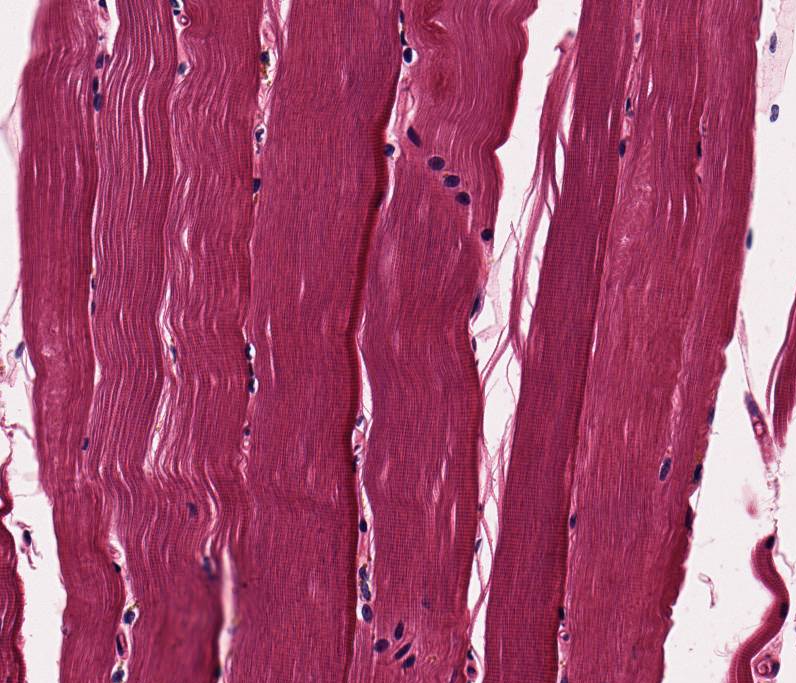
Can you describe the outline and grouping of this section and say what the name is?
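Follow these long muscle fibres from top to bottom: they run parallel to one another. Their nuclei sit at the fibre edges, not centrally, and are small, oval to elongated and dark blue-purple. The cytoplasm stains strongly eosinophilic, deep pink-red. This is skeletal muscle.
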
